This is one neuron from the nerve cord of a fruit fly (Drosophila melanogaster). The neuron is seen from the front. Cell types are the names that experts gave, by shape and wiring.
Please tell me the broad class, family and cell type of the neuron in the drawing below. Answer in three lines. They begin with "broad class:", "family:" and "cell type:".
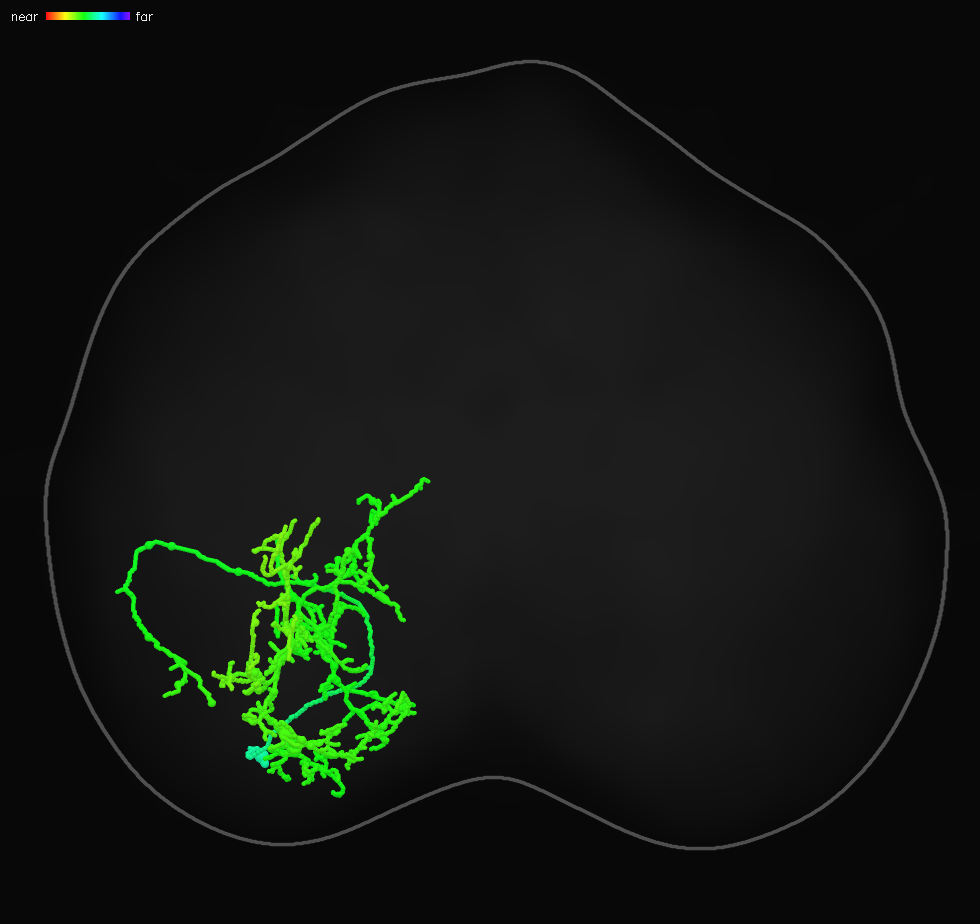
broad class: nerve-cord intrinsic neuron
family: hemilineage 04B
cell type: IN04B109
